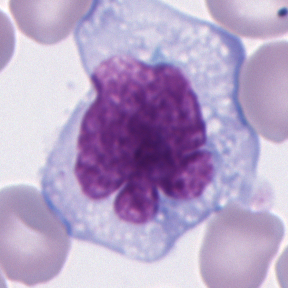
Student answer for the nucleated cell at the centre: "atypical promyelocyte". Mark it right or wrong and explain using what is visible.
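This cell is a monocyte rather than an atypical promyelocyte. First, granules: none coarse or darkly staining are seen, which counts against atypical promyelocyte.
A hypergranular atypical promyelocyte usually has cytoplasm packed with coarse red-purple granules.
Second, vacuoles: many small clear ones fill the cytoplasm, in keeping with monocyte.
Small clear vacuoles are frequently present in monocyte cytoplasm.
Third, nucleus: it is folded into lobes with deep notches along its lower edge, which would suit either name.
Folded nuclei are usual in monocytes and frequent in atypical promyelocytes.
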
